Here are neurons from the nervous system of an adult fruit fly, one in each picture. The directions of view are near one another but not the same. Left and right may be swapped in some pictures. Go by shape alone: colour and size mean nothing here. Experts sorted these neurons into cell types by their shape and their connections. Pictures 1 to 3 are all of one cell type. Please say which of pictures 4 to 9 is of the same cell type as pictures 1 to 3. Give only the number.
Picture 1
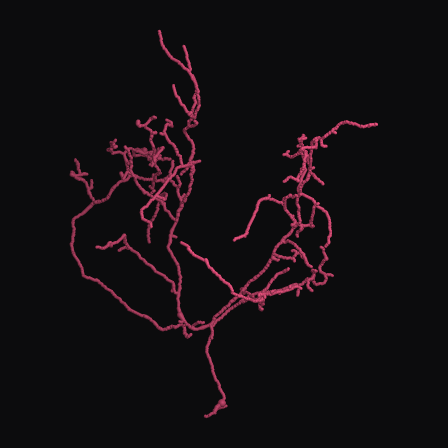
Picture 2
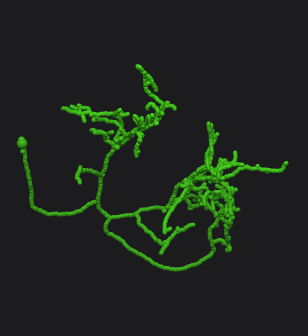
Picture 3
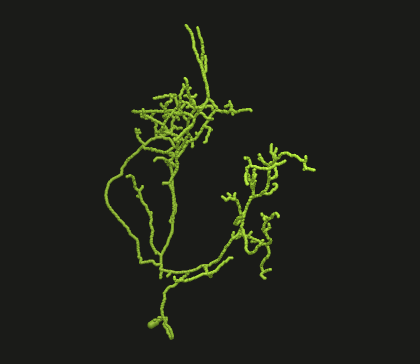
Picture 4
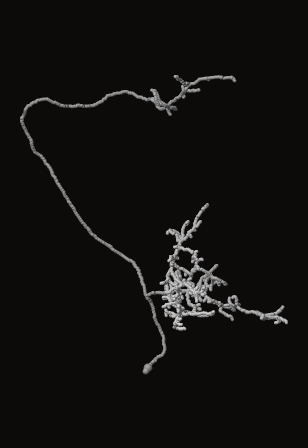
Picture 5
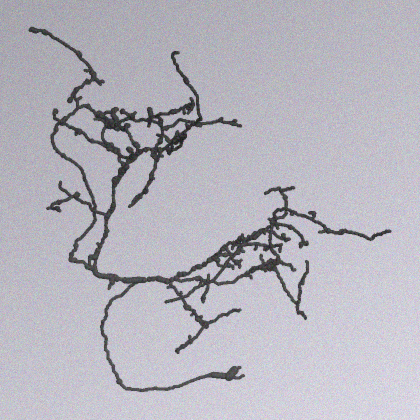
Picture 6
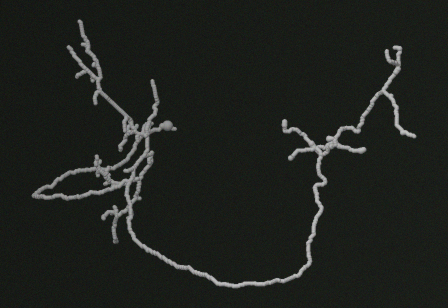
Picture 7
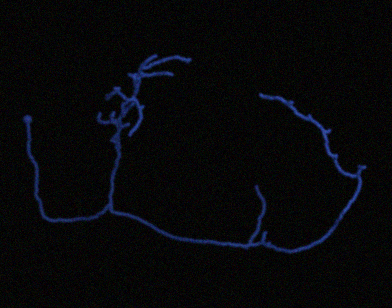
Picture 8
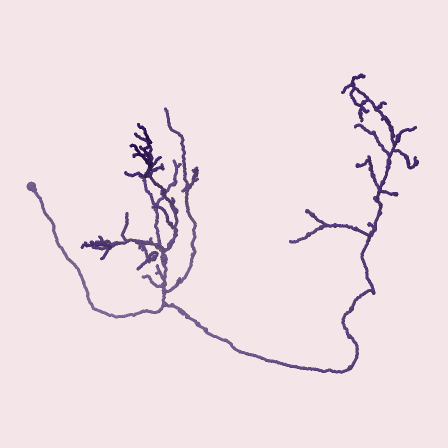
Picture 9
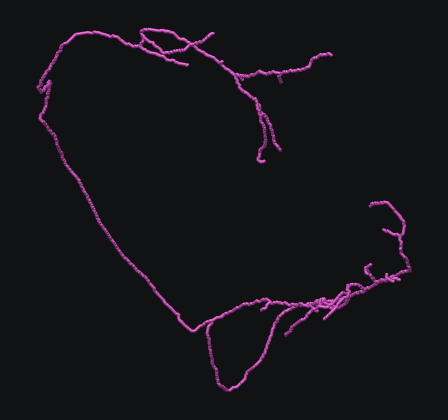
5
